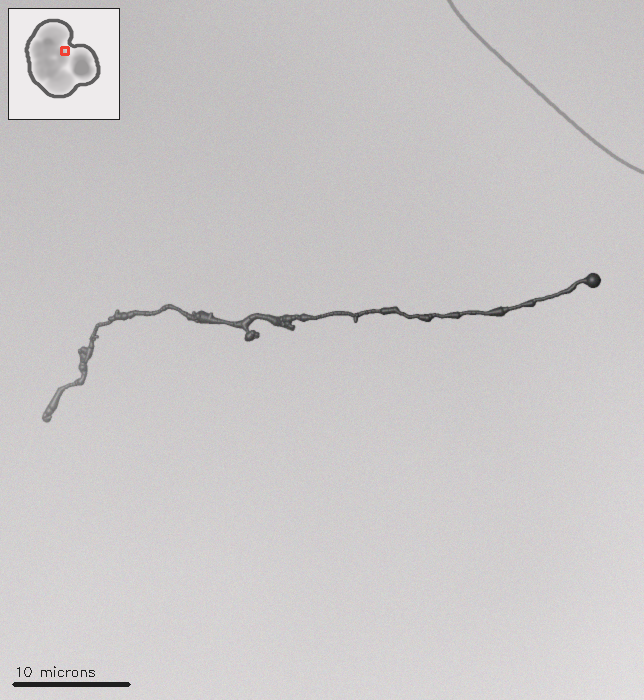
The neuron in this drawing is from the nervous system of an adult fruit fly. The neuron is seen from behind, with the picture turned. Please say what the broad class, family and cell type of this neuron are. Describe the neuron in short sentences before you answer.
The drawing shows no cell body. From left to right in the picture it spans about 50 microns. Its broad class is sensory neuron entering the brain. Its family is called class gustatory. It is of cell type claw_tpGRN.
